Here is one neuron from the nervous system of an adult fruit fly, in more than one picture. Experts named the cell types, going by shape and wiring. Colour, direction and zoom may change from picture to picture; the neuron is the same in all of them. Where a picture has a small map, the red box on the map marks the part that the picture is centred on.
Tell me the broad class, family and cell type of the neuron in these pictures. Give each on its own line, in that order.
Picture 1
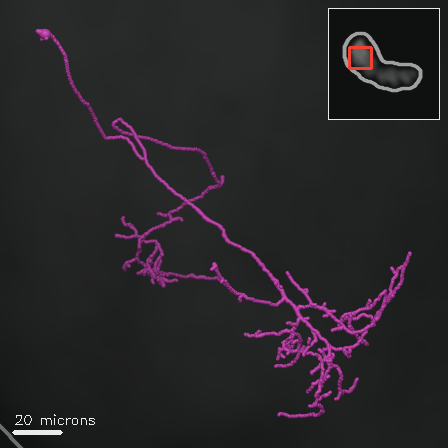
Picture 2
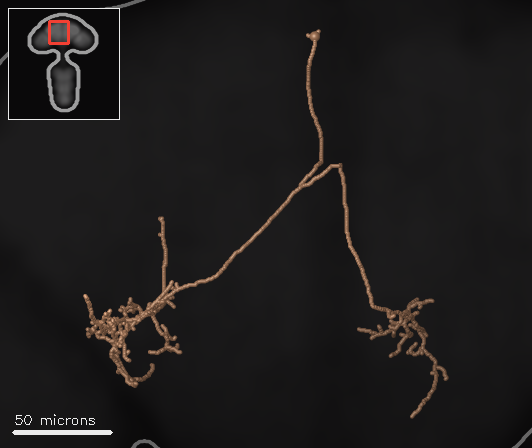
central-brain intrinsic neuron
hemilineage WEDd2
CB0390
